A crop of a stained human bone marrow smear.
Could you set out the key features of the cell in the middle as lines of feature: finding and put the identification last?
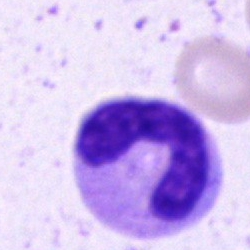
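Nucleus: single thick curved band, bent into a horseshoe
Nuclear curve: open side facing downward
Nucleoli: none visible
Cytoplasm: no coarse dark granules
Name: band neutrophil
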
